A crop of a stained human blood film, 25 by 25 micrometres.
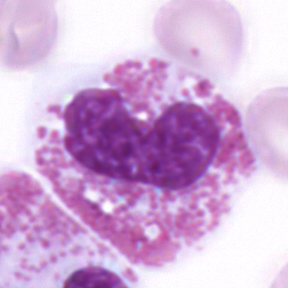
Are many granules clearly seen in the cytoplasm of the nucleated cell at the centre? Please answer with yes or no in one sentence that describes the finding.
Yes, many granules can be seen in the cytoplasm of the cell.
